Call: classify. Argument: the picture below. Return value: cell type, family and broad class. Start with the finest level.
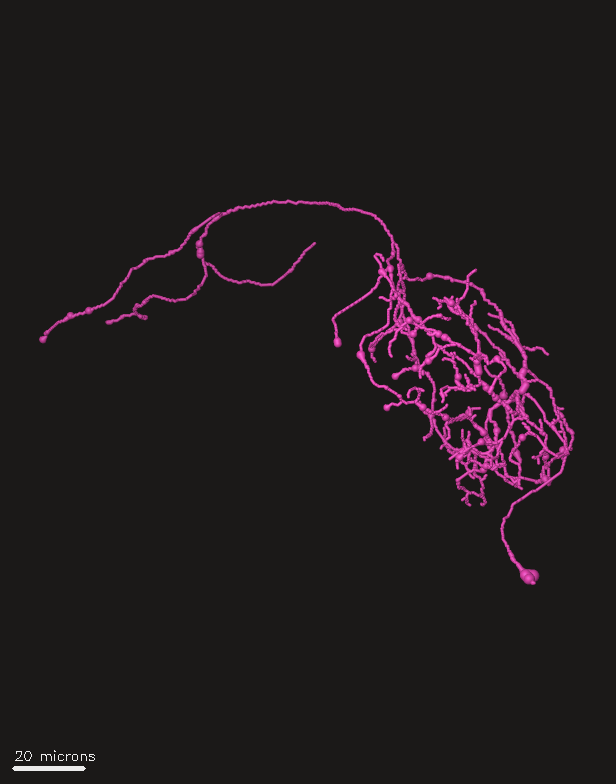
v2LN34A; hemilineage ALv2; central-brain intrinsic neuron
